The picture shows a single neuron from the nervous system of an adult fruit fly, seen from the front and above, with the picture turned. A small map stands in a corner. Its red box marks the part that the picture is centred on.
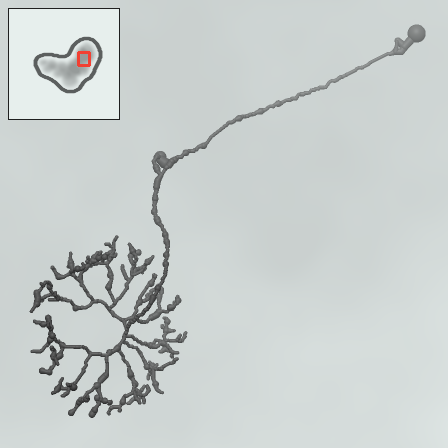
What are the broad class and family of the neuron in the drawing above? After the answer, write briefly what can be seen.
This is a central-brain intrinsic neuron. Its family is hemilineage EBa1. Its cell body lies at the upper right of the picture. The picture shows dozens of branch ends.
